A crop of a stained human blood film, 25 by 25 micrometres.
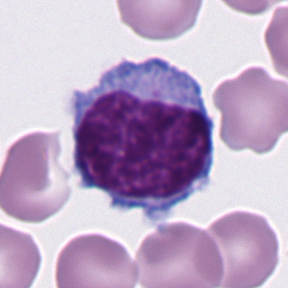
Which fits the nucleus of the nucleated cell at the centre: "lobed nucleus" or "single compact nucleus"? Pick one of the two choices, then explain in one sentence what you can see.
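Single compact nucleus. The nucleus is oval with a shallow notch in its upper edge.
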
